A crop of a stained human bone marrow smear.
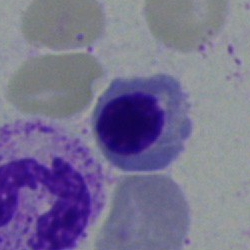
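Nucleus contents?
Dense chromatin, dark purple throughout; no nucleoli seen.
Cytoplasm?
No granules.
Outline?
Irregular, small bulges along the right edge.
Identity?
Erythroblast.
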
